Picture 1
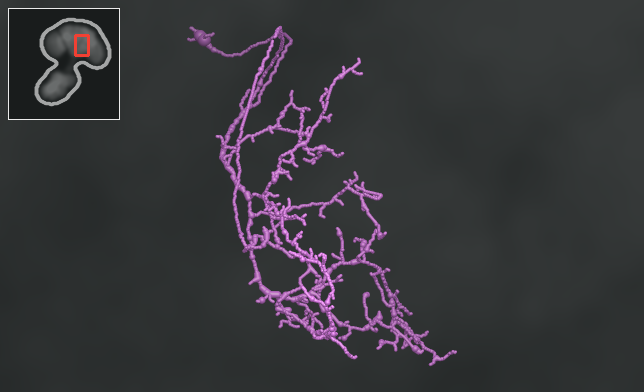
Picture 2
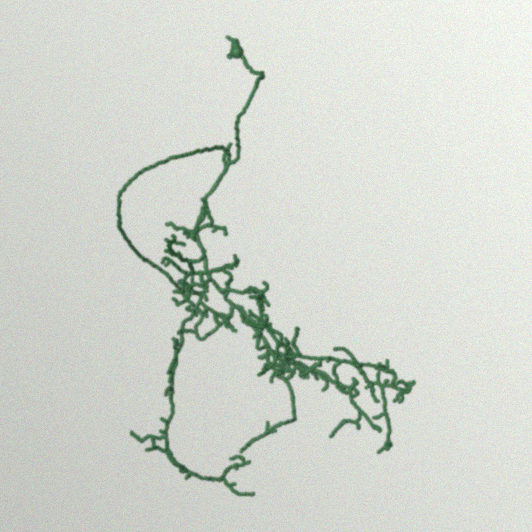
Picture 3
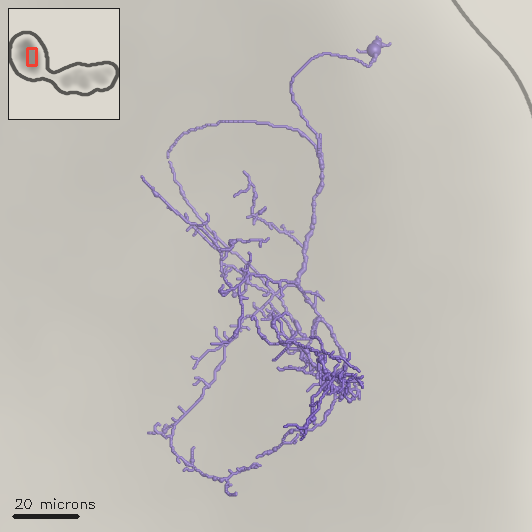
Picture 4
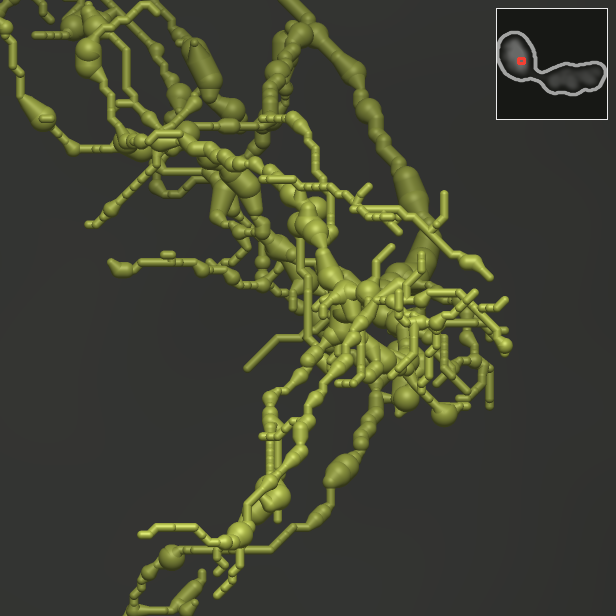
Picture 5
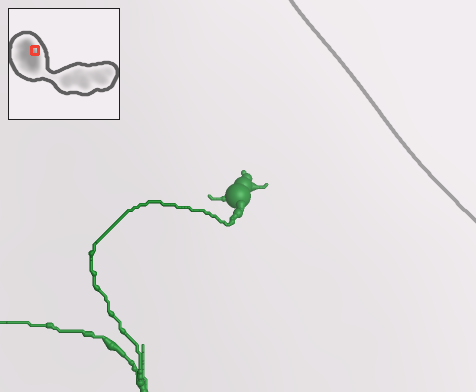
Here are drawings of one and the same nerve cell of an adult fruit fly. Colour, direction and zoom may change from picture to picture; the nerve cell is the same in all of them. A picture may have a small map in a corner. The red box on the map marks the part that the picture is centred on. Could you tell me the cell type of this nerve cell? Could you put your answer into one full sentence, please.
The cell type this nerve cell represents is CB2093.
